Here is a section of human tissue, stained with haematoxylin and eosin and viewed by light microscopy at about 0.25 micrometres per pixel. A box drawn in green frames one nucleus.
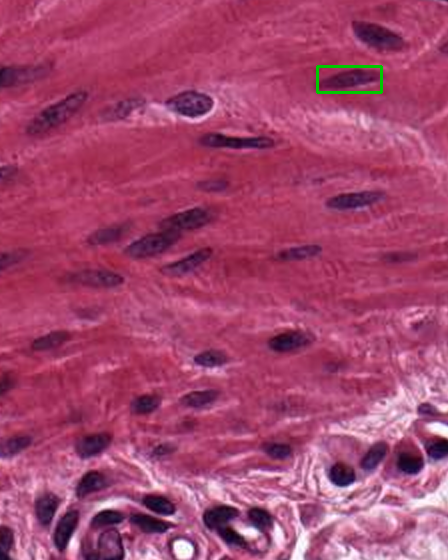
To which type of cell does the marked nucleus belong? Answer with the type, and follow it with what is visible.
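The marked nucleus belongs to a smooth muscle cell. The nucleus is long and narrow with tapered ends, and its long axis runs the same way as the surrounding pink fibres. The nucleus is dark purple and fairly evenly stained along its length. The cytoplasm around it is pink and finely streaked, with no clear border separating it from the neighbouring cells.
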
